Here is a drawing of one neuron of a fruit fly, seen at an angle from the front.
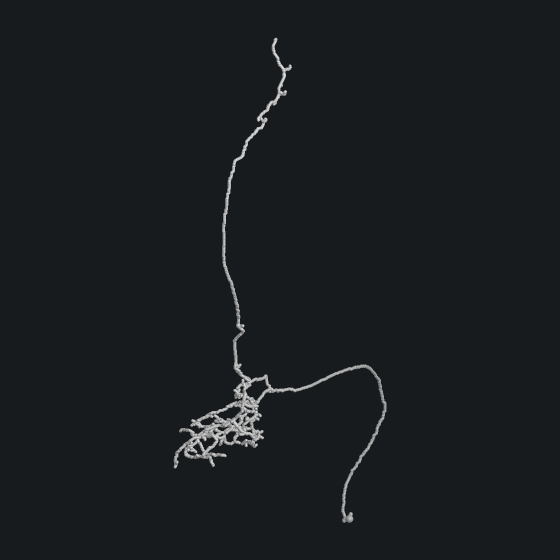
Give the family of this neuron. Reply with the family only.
hemilineage LB5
